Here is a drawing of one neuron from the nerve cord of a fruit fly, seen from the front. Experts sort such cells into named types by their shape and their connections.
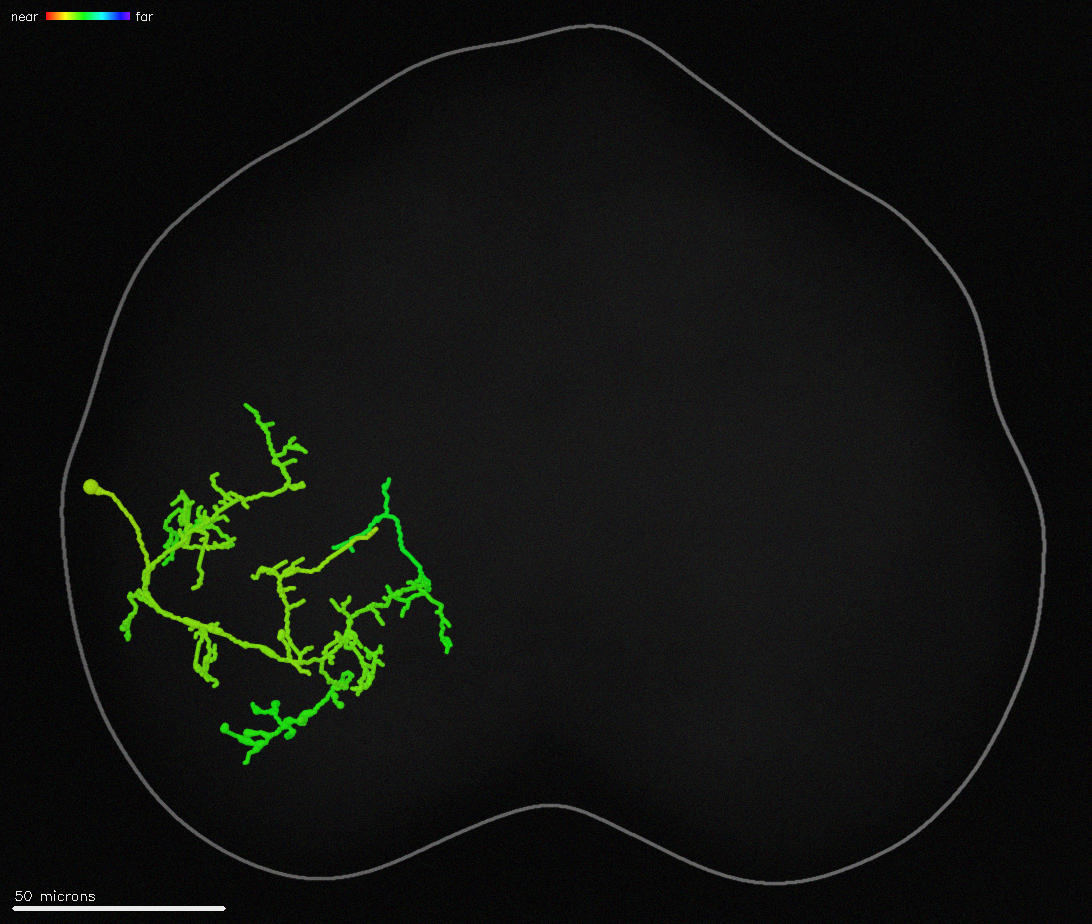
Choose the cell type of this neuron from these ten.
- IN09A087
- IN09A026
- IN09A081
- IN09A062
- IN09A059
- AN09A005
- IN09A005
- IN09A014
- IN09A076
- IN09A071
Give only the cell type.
IN09A059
